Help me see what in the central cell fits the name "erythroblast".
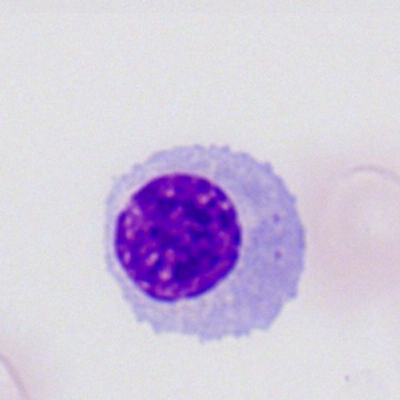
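Against erythroblast: nucleus lies off-centre, toward the left side.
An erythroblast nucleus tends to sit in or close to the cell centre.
With erythroblast: cytoplasm plentiful, a broad rim widest on the right.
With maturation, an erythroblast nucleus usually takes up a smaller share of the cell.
Chromatin dark purple, coarsely clumped, with small pale gaps between clumps. Cytoplasm pale greyish-blue.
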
